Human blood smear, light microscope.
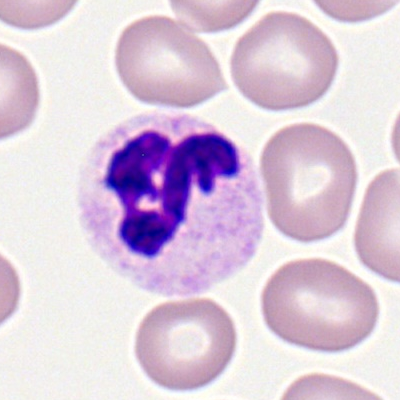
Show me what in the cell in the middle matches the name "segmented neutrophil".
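Right, the nucleus is divided into several lobes, which goes with a segmented neutrophil. The chromatin is dark purple and coarsely clumped.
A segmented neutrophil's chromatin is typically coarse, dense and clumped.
So that matches too. The cytoplasm is abundant and pale pink, with fine lilac granules scattered through it.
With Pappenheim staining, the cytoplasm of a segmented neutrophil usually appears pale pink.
That fits as well, and nothing in this cell argues against it.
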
